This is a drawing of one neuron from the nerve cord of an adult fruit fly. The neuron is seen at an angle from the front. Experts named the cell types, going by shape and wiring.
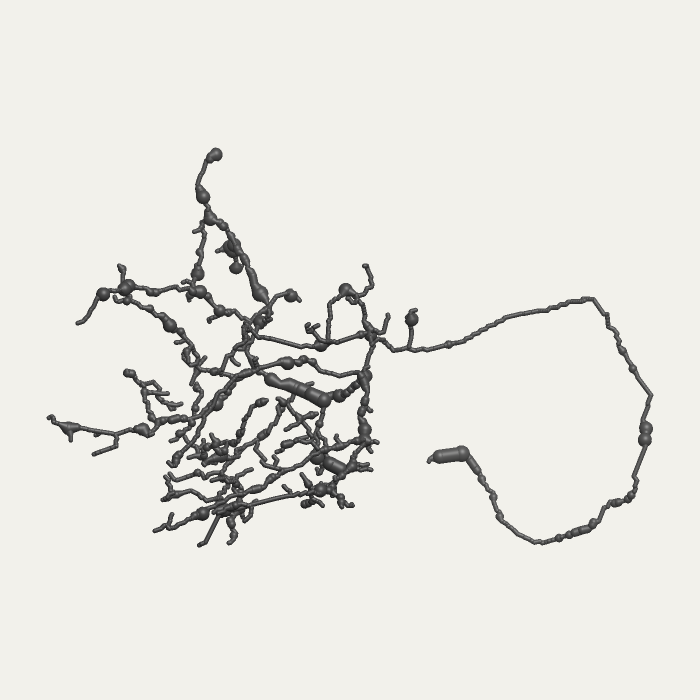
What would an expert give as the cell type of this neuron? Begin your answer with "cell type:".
cell type: IN20A.22A058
